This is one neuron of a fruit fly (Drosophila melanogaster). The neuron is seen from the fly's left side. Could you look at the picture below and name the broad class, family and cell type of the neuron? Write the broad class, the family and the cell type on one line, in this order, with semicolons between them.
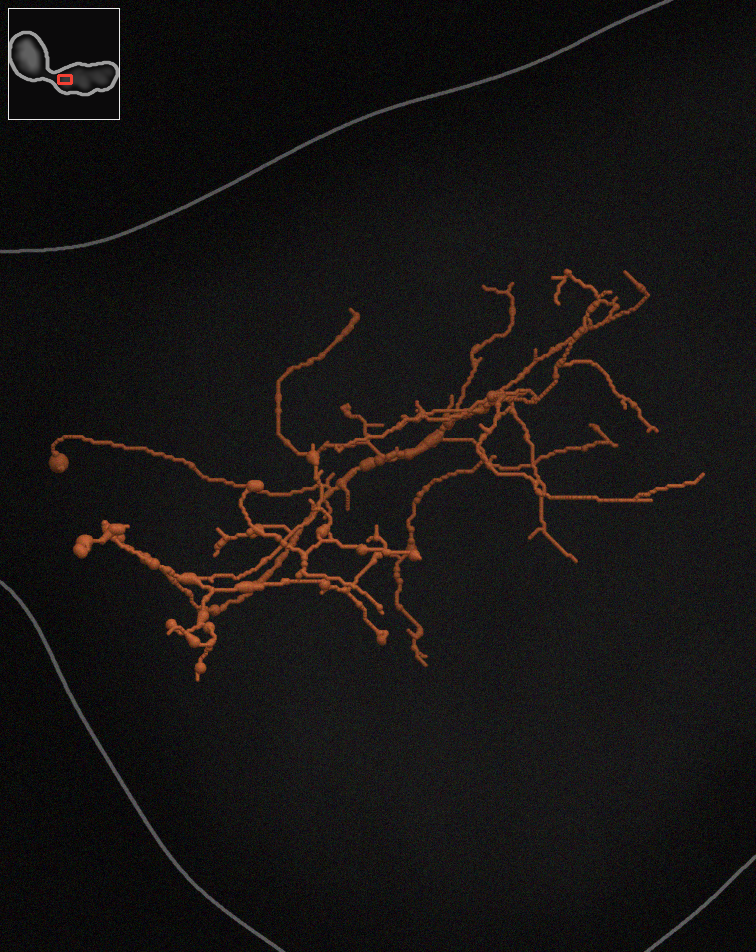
nerve-cord intrinsic neuron; hemilineage 01A; IN01A078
